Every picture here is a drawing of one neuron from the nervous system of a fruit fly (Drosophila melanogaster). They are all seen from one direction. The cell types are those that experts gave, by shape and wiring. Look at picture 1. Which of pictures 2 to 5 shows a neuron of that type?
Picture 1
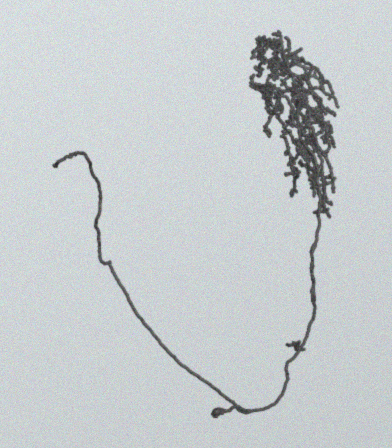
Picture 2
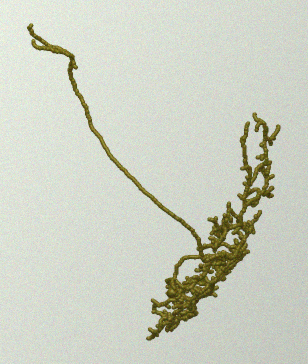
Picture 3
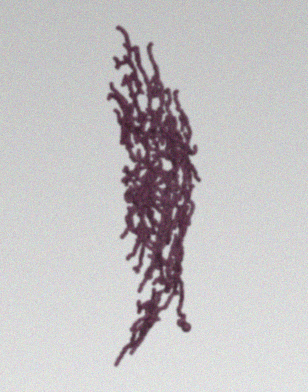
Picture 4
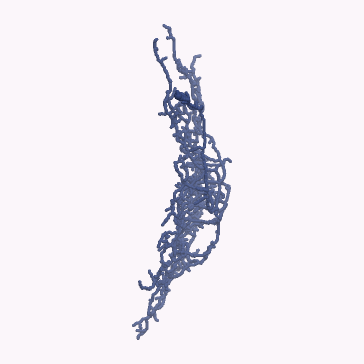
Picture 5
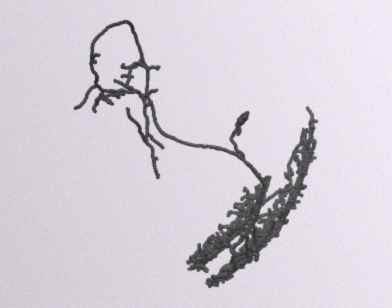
2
